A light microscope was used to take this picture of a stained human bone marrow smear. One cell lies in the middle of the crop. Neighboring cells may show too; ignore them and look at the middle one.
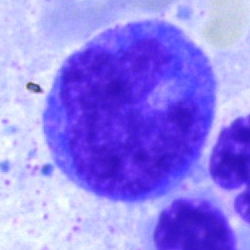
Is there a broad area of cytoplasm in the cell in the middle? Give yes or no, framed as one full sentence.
No, its nucleus occupies most of the cell, with scant cytoplasm.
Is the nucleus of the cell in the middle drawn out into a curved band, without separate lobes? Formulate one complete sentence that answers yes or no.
No, a compact round or oval mass, not a curved band, makes up the nucleus.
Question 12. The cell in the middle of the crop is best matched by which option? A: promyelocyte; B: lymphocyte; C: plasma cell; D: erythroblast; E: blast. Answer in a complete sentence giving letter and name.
Since the cell in the centre is a promyelocyte, the correct option is A.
